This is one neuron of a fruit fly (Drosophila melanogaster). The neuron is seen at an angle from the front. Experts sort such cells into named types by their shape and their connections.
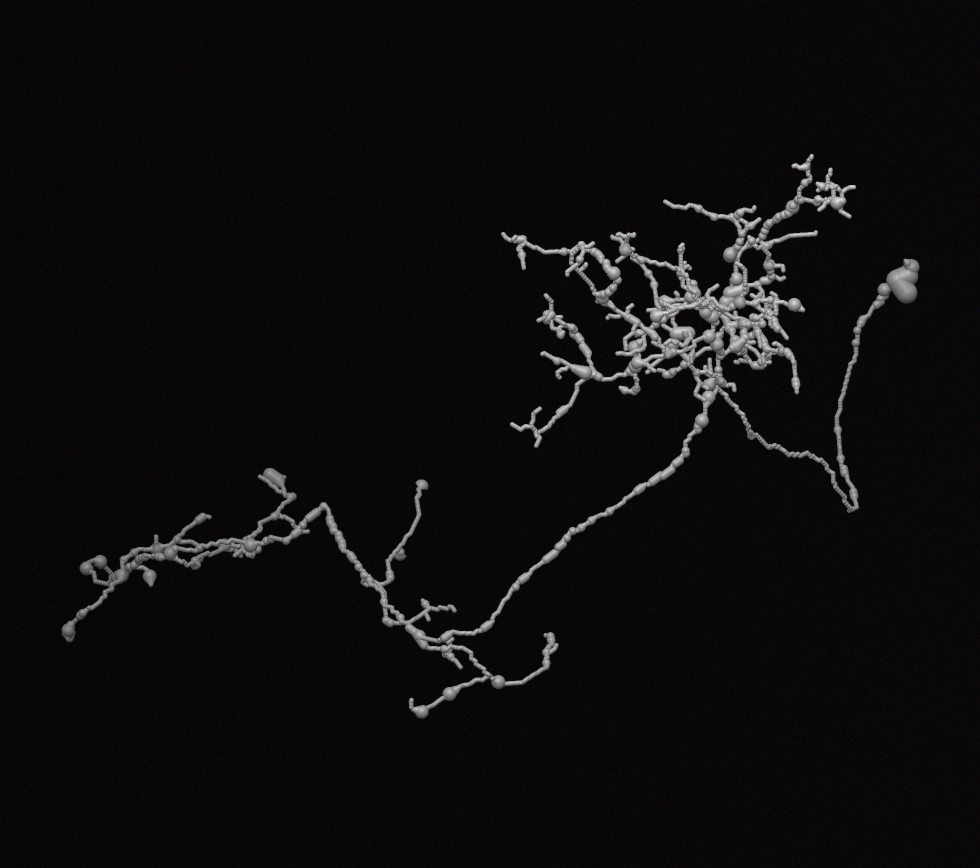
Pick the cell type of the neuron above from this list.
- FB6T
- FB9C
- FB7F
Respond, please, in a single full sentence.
This neuron falls under the cell type FB6T.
